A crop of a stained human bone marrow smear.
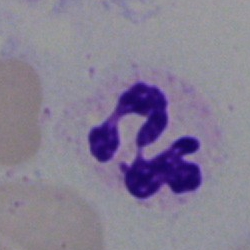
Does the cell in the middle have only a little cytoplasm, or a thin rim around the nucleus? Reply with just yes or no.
No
